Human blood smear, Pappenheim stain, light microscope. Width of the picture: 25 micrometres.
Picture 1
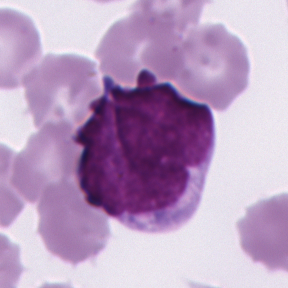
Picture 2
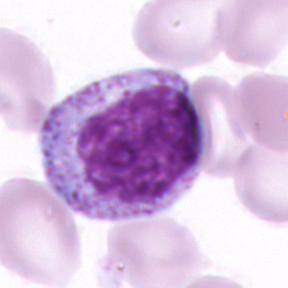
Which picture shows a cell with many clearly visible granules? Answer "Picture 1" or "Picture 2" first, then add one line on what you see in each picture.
Picture 2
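What picture 1 shows: No distinct granules are visible in the pale cytoplasm.
What picture 2 shows: Fine reddish-purple granules are scattered throughout the cytoplasm.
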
